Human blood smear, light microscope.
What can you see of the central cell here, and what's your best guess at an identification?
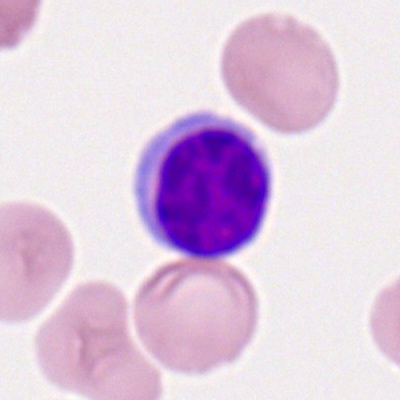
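Chromatin dense, dark purple, coarsely clumped. Nucleoli not visible in the nucleus. Cytoplasm pale blue, free of granules. Cell: lymphocyte.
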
